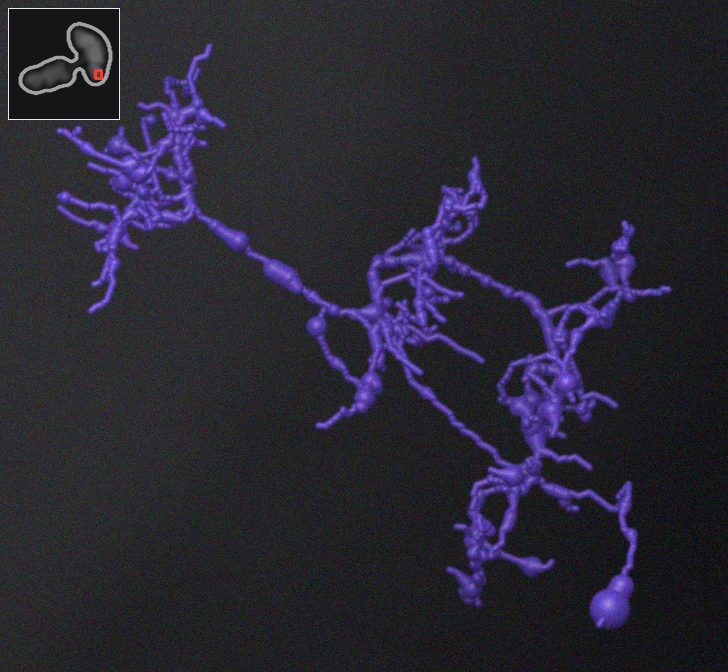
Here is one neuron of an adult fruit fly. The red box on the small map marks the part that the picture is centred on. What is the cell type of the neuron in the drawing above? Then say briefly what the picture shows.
It is of cell type Mi14. It is an optic-lobe intrinsic neuron. It lies in the brain. The cell body can be seen at the lower right of the picture. Dozens of branch ends can be seen.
